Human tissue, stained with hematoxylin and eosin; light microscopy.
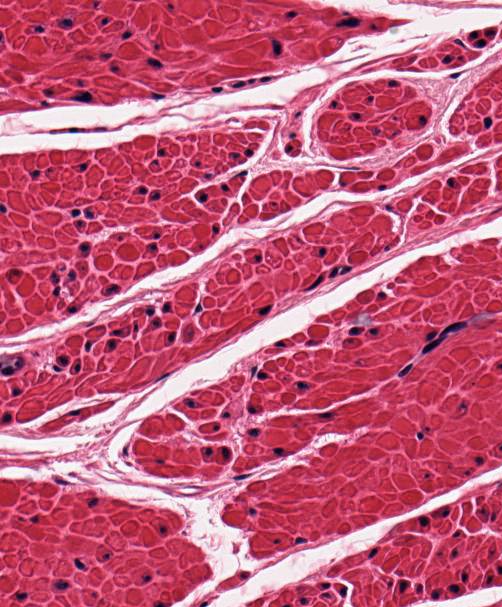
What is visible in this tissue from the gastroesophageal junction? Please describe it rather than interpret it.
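Going point by point, the fibres form packed profiles, polygonal to rounded, with pink cytoplasm. Their nuclei are small, dark and oval, and they sit at the edges of the profiles, not in the centres. Within a bundle, most profiles are of broadly similar size. Around individual fibres runs thin, pale pink connective tissue, and broader pale septa divide one bundle from the next.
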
